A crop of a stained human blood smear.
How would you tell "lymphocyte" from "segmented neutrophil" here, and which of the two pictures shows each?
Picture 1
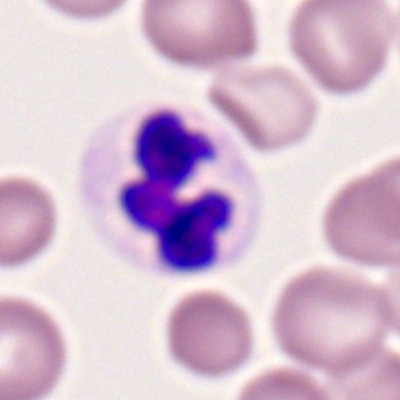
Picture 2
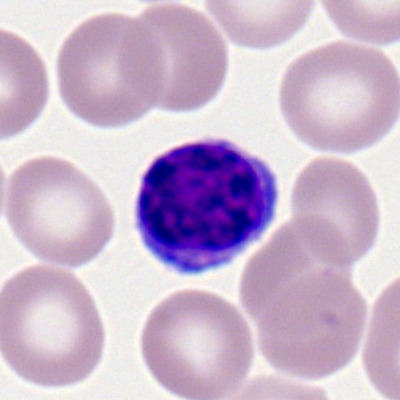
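Have a look at picture 1 first: that is the segmented neutrophil, and picture 2 is the lymphocyte. Both cells have a smooth, round outline, though the lymphocyte is only roughly round, and both have dense, dark purple chromatin. Where they part company is the nucleus: in the segmented neutrophil it is divided into three lobes, stacked from the top of the cell to the bottom. In the lymphocyte the chromatin is coarsely clumped, with paler patches between the clumps, and you will not find any nucleoli.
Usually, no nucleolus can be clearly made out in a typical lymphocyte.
Now compare the cytoplasm: around the segmented neutrophil's nucleus there is plenty of it, coloured pale pinkish-lilac. The lymphocyte shows no vacuoles in its cytoplasm, and its surface carries no hair-like or bleb-like projections. Notice too that the lymphocyte lies alone, with pale background separating it from the red cells around it.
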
